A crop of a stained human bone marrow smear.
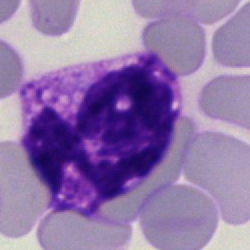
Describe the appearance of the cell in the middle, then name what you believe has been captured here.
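Its outline is irregular and angular, not round. The nucleus is irregular and folded, with a separate-looking dark lobe at the lower left. Pale lilac cytoplasm, mostly toward the upper left, holds fine pinkish-purple granules. This is a basophil.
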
